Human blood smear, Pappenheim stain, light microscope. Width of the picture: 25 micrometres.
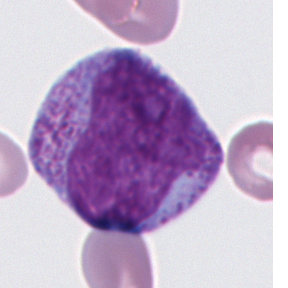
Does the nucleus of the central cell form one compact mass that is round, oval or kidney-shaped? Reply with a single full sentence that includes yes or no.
Yes, the nucleus is neither lobed nor folded but one compact round, oval or kidney-shaped mass.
